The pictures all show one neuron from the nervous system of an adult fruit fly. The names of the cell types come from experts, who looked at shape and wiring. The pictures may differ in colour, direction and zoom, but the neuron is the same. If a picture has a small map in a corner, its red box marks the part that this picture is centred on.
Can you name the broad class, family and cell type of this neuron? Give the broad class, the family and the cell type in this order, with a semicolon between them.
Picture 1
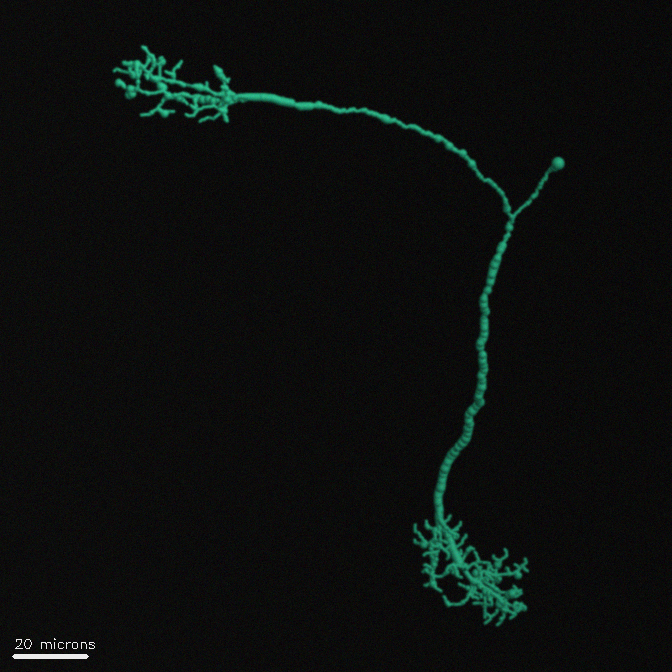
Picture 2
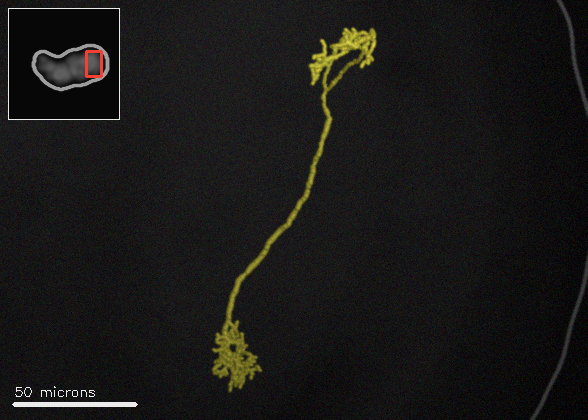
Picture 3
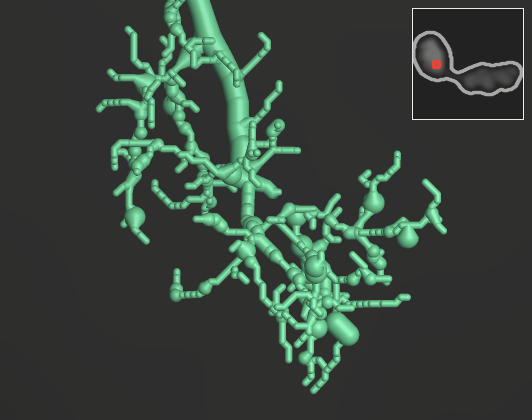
visual projection neuron; hemilineage VPNd2; LC10d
